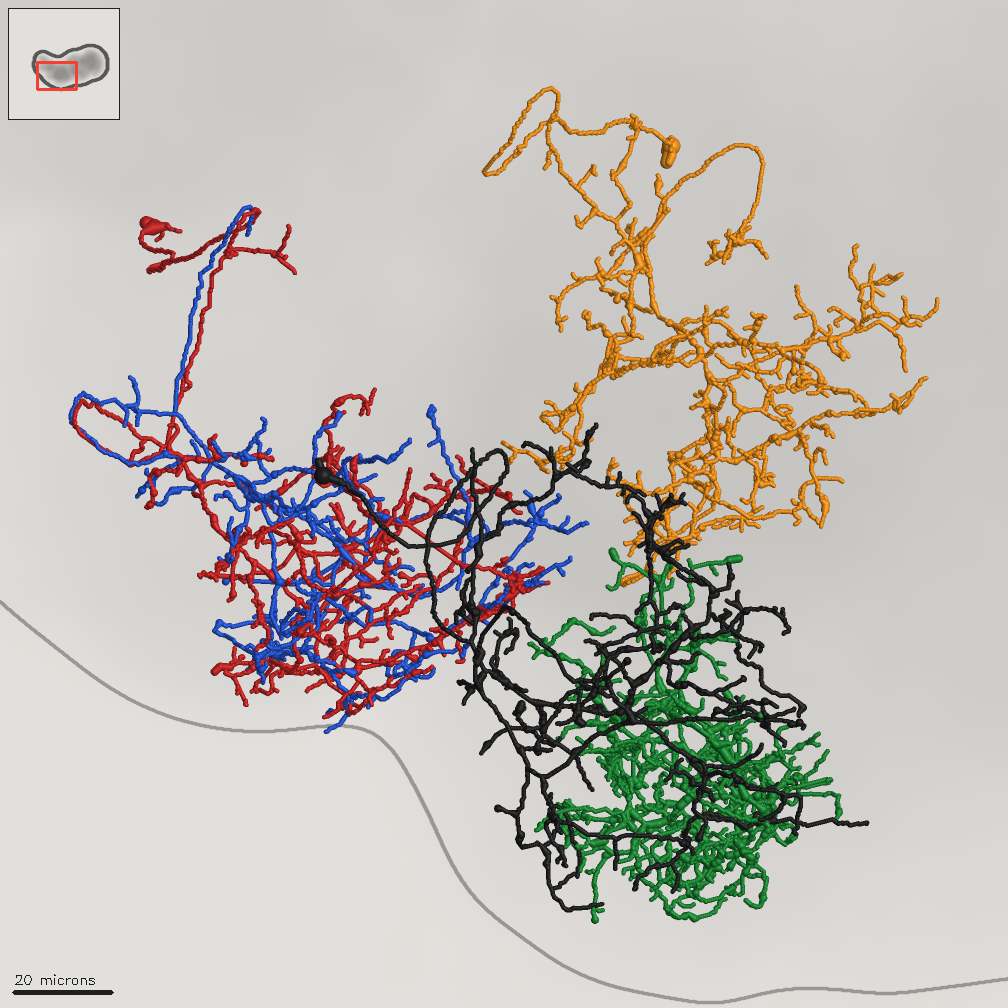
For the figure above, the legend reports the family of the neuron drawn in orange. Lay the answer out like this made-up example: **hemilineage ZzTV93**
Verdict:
**hemilineage 03A**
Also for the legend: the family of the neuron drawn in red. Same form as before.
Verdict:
**hemilineage 03A**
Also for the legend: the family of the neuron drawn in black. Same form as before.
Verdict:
**hemilineage 03A**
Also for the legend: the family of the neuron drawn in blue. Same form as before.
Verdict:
**hemilineage 03A**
